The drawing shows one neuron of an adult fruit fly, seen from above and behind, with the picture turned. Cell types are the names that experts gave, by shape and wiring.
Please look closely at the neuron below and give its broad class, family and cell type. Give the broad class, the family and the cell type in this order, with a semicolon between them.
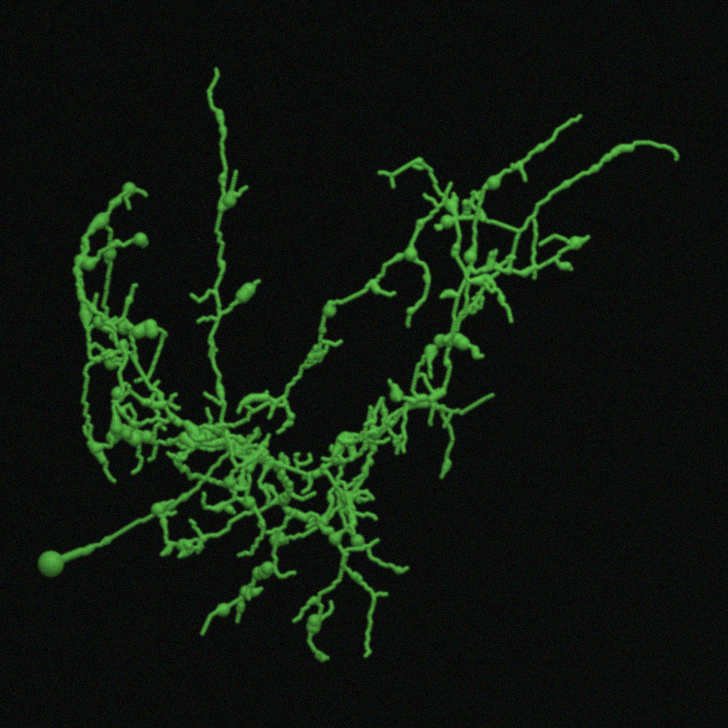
nerve-cord intrinsic neuron; hemilineage 08A; IN08A029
